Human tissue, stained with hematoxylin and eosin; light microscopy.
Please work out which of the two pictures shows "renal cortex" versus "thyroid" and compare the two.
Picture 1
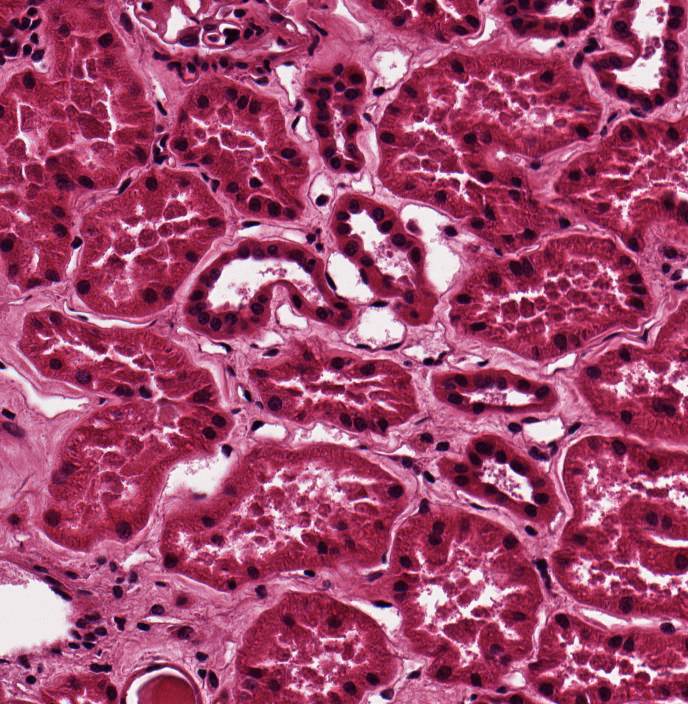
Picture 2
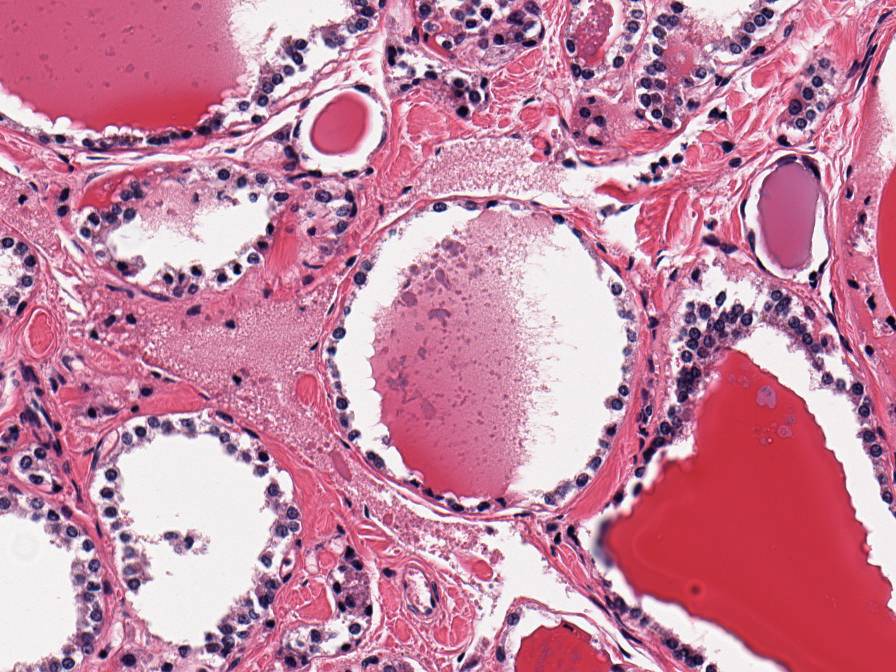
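The tissue in picture 1 is renal cortex, and that in picture 2 is thyroid. Picture 1 consists of closely packed tubule cross-sections separated only by thin strands of interstitium, with no glomerulus present; picture 2 consists of rounded follicles of widely varying size set close together. Most tubules are lined by tall cuboidal cells with deeply eosinophilic, finely granular cytoplasm and indistinct cell borders, their round, dark nuclei well spaced toward the cell bases. Several smaller tubules near the upper centre have lower cuboidal cells, more crowded nuclei and wider, clearer lumens. The follicles, by contrast, have a single layer of low cuboidal lining cells with small, round, darkly stained nuclei, and the central follicle holds pale pink, finely granular colloid.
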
